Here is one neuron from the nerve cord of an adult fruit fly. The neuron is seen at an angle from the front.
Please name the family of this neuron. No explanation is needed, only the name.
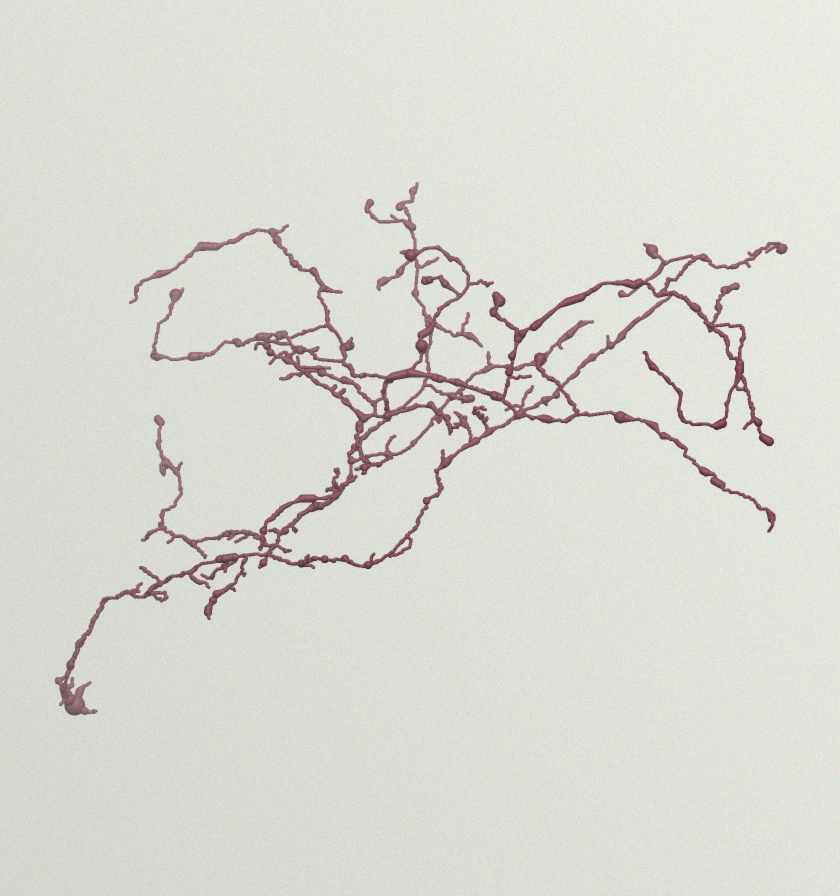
hemilineage 12A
